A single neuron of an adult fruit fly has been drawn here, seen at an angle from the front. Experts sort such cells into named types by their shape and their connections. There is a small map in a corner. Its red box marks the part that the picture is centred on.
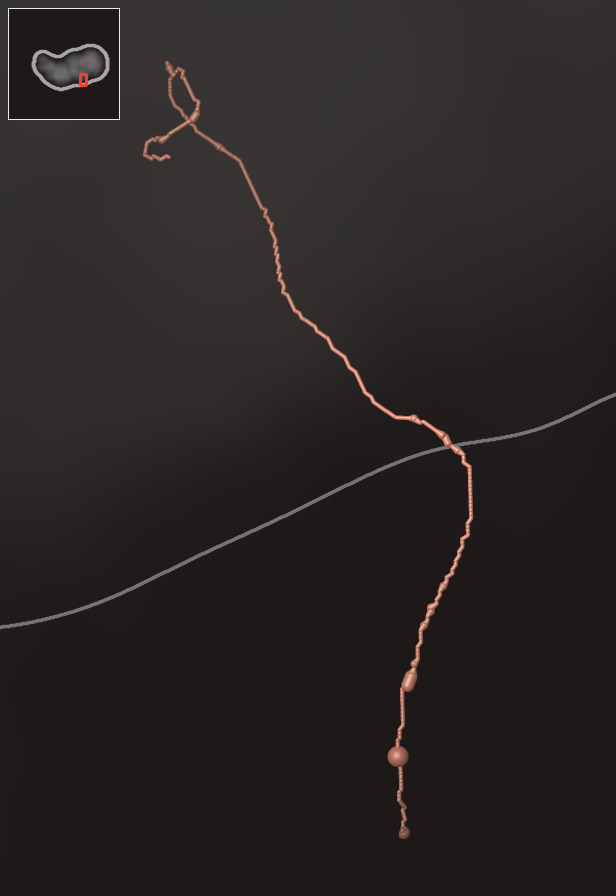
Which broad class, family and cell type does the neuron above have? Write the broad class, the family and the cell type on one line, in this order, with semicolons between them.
sensory neuron entering the brain; class mechanosensory; BM_InOm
